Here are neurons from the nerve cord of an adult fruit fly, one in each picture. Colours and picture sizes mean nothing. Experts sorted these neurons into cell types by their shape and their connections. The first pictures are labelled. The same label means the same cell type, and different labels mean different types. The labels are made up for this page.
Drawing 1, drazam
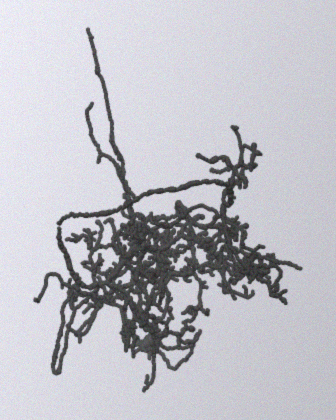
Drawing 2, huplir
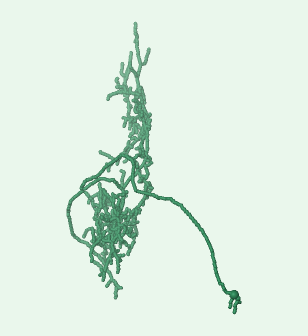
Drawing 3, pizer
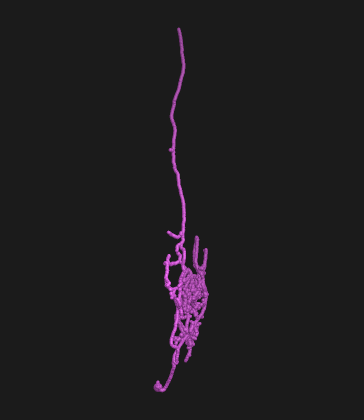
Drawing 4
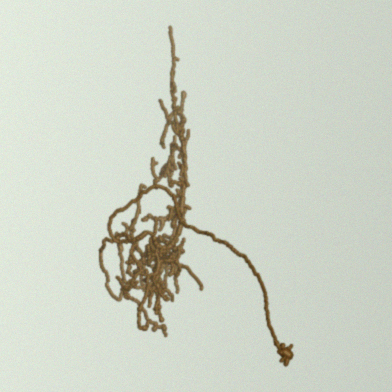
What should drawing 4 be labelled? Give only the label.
huplir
